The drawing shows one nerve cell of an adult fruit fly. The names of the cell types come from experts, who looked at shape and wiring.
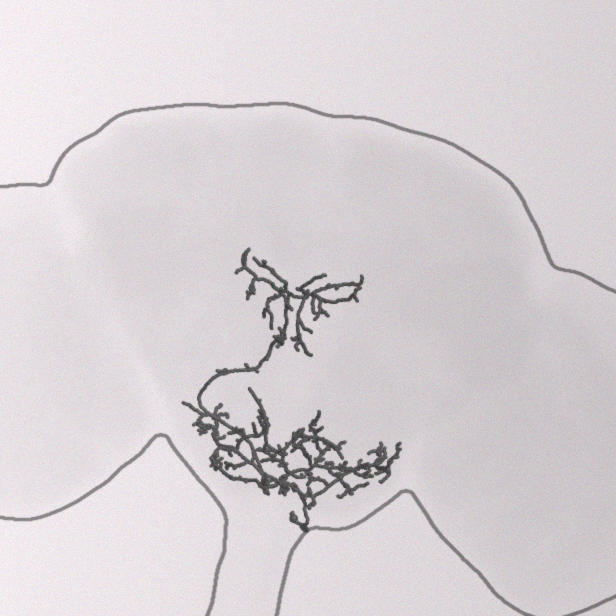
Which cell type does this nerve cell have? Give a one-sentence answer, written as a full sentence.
Regarding its cell type, the nerve cell is GNG290.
